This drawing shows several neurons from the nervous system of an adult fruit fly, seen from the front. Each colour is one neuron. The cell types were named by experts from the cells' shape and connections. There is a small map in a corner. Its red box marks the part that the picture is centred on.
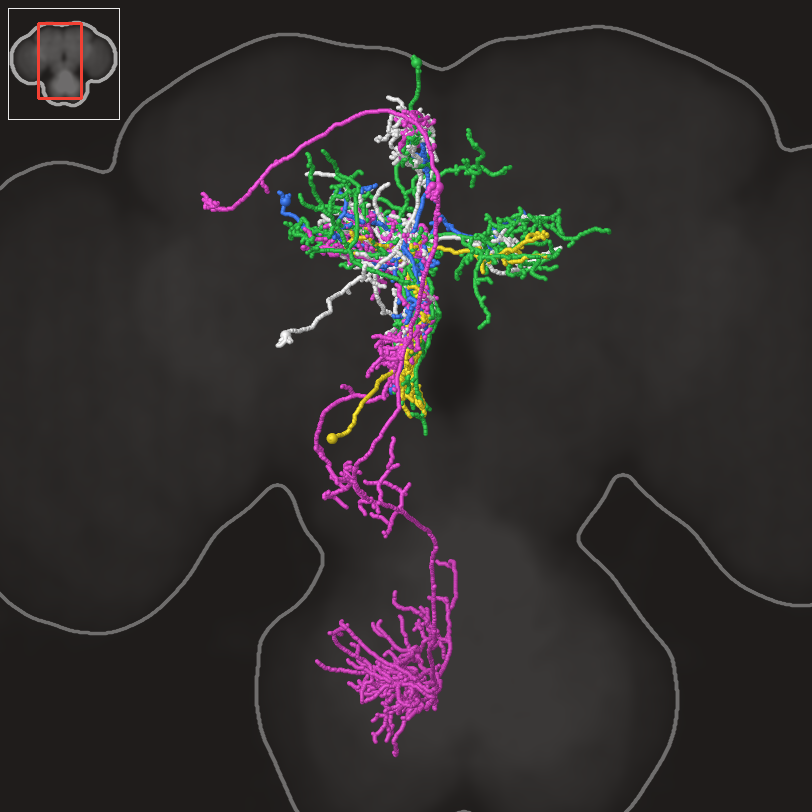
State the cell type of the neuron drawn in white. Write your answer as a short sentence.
The cell type is IB007.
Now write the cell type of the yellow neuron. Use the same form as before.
The cell type is VES101.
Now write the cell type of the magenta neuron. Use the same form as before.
The cell type is DNd05.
